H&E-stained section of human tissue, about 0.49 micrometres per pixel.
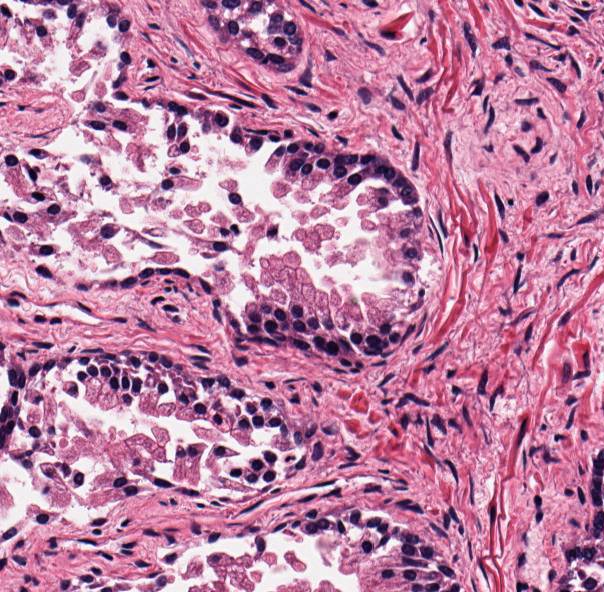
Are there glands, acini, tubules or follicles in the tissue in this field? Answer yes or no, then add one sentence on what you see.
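Yes. Glands with open lumens occupy the left half and centre of the field, while dense stroma fills the right side.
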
